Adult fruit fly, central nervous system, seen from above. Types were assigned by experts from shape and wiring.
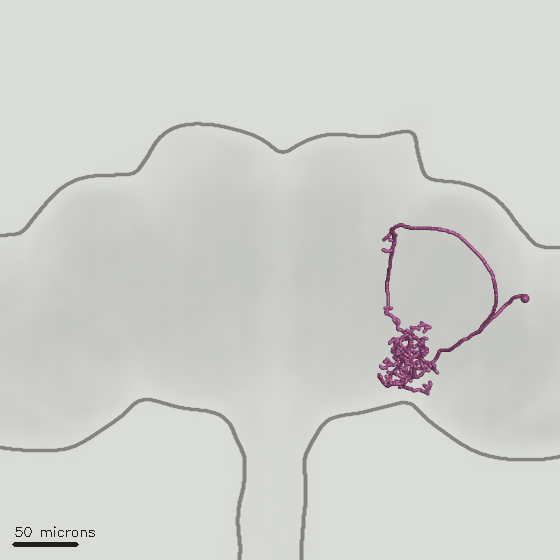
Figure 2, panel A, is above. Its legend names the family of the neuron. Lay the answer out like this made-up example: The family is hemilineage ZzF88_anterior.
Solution: The family is hemilineage SLPa&l1_lateral.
